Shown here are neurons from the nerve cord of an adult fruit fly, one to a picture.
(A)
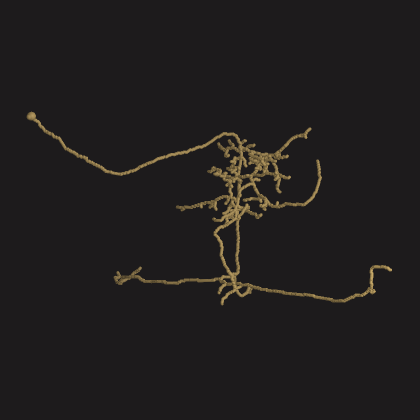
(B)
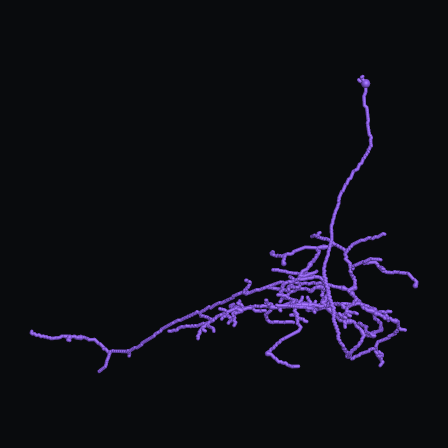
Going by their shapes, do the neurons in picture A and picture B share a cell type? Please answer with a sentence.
They are of different cell types.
